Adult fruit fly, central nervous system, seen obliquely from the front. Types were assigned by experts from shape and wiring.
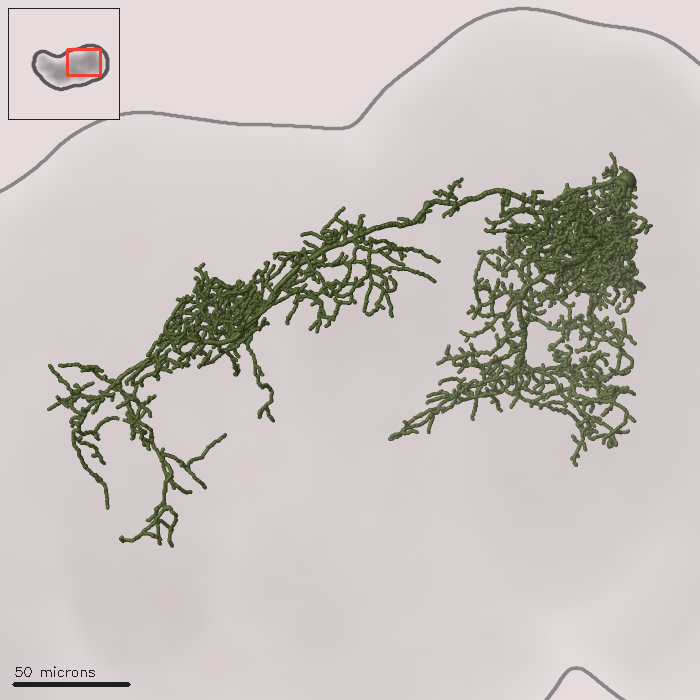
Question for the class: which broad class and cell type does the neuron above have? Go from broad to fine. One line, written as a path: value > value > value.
central-brain intrinsic neuron > SIP106m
